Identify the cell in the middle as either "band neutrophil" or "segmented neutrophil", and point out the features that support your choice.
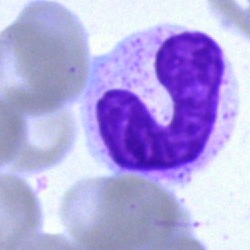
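Band neutrophil. Nucleus bent into a U shape, opening upward.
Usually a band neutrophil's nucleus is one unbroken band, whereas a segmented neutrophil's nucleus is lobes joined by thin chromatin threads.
Chromatin dark purple, coarsely clumped. Cytoplasm abundant, pale pinkish-lilac, with fine pink-purple granules scattered through.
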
